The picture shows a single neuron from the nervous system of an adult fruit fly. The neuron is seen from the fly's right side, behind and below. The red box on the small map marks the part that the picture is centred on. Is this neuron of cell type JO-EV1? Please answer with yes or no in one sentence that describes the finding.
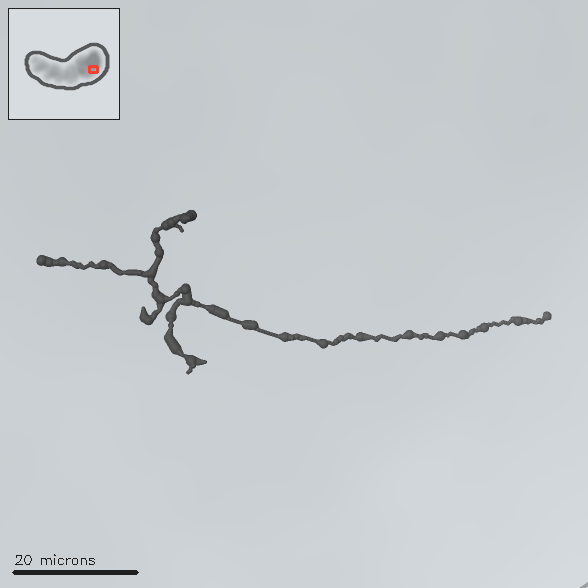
Yes, the neuron is a neuron whose cell type is JO-EV1.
